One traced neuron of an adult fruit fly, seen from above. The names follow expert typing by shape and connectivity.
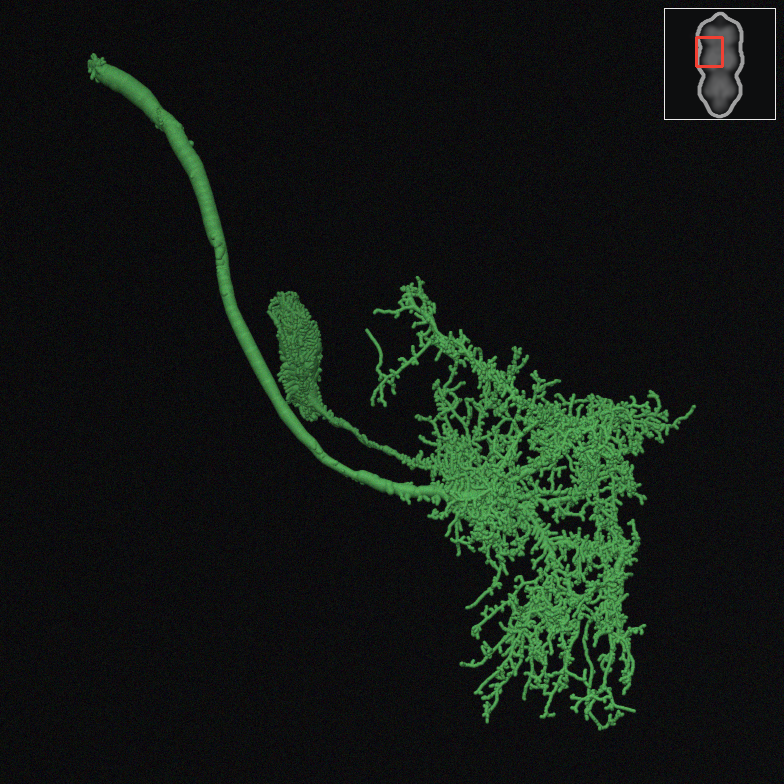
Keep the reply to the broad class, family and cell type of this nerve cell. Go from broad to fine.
motor neuron of the nerve cord; hemilineage 16B; i1 MN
